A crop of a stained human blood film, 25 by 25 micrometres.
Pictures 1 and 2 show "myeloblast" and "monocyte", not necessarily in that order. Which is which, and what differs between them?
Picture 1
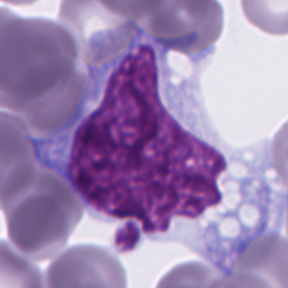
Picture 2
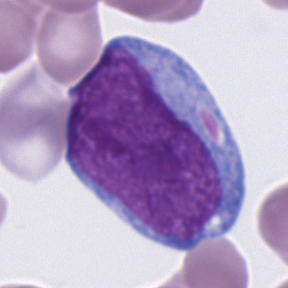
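Picture 1: monocyte. Picture 2: myeloblast. Picture 1: chromatin deep purple, streaky and lacy, with lighter gaps. Small, round, dark purple body just below the lower edge of the nucleus. Cytoplasm pale grey-blue, broadest on the right; many clear round vacuoles clustered lower right. Picture 2: cell about 20 by 14 micrometres; nucleus about 70% of cell area. Nucleus a single oval mass, no lobes, off-centre toward the left. Cytoplasm broadest upper right of the nucleus; one slender pink-purple rod lies to the right of the nucleus. Plainest difference: vacuole cluster in the monocyte, slender rod in the myeloblast.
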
